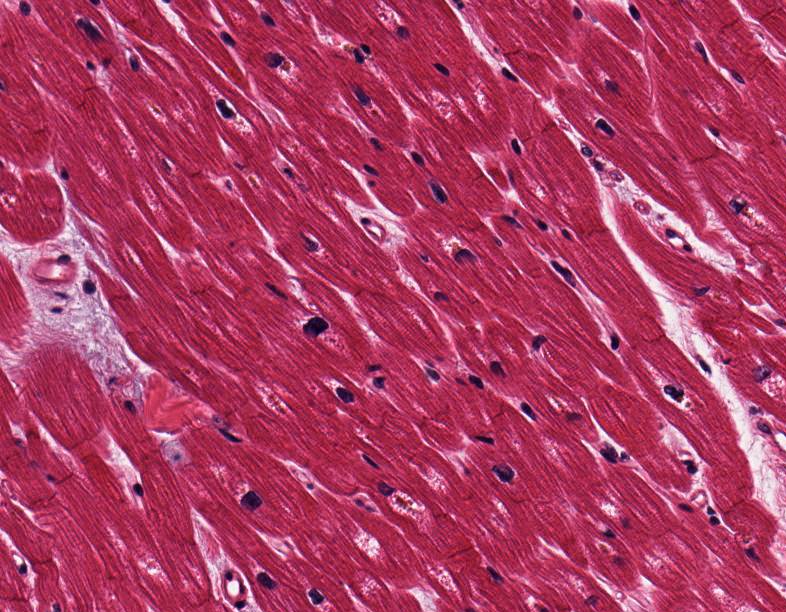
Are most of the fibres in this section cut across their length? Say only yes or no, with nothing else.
No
